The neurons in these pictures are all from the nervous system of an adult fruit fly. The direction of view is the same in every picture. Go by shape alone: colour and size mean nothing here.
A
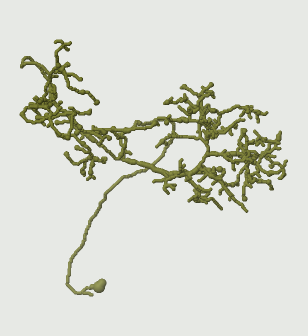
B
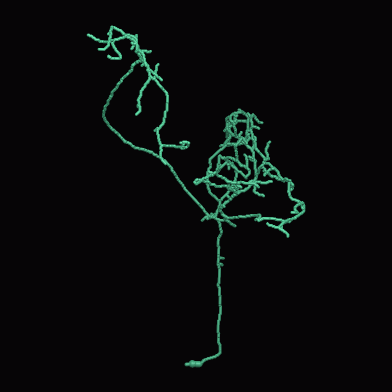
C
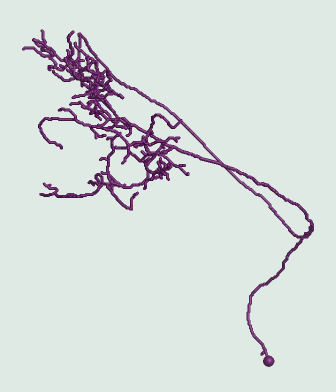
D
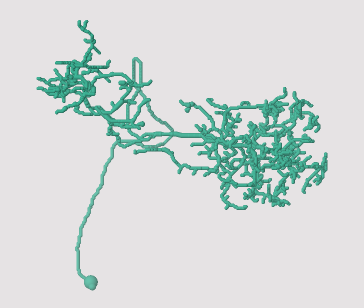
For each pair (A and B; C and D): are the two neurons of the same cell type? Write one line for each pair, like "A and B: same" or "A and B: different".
A and B: different
C and D: different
